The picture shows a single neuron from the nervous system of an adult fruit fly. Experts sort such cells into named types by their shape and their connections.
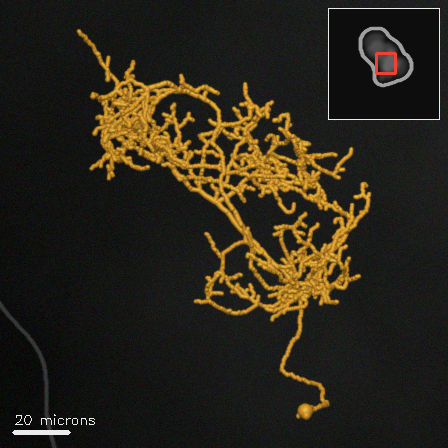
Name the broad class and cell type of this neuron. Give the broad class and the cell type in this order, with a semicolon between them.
central-brain intrinsic neuron; CL130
